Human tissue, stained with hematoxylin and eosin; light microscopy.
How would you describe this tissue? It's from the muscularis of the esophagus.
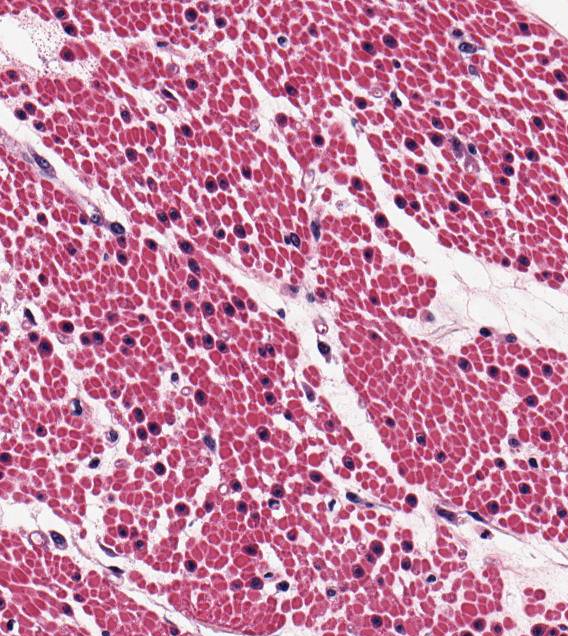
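Tightly packed small rounded-to-polygonal eosinophilic profiles, resembling fibres in cross section, fill the field. Pale clefts running diagonally, upper left to lower right, group them into bundles. The clefts hold sparse pale wispy connective tissue with a few elongated nuclei. No epithelium or glands are present.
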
